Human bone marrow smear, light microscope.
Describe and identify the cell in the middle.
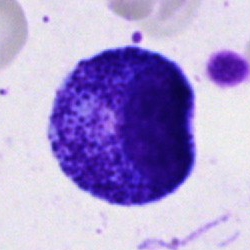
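Against the right side of the cell lies the nucleus, which takes up about half of the cell. The cytoplasm is packed with coarse dark purple granules, with a paler lilac patch in its middle. This is a promyelocyte.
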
